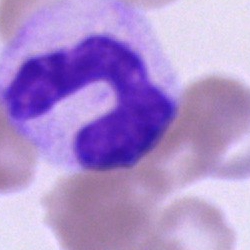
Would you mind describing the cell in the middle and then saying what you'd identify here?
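Checking the outline first, it is roughly round. As for the nucleus, it forms a single curved band bent into a horseshoe shape. Its chromatin stains deep purple and appears condensed. Last on the list, the cytoplasm is pale lilac. It is a band neutrophil.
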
